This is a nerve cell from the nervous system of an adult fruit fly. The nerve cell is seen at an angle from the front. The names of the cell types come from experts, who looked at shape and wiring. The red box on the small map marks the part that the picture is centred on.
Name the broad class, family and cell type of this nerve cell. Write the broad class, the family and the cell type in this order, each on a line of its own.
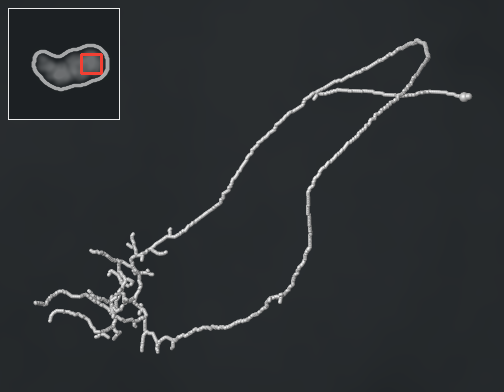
central-brain intrinsic neuron
hemilineage SLPa&l1_lateral
WED040_a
